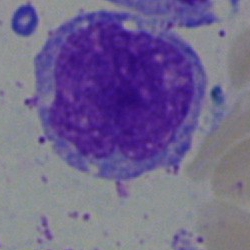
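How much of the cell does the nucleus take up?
It is large, filling most of a roughly round cell.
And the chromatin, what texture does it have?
Finely stippled purple, I see, with small paler spots scattered through it.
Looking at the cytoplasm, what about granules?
None distinct that I can make out.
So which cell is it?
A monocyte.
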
